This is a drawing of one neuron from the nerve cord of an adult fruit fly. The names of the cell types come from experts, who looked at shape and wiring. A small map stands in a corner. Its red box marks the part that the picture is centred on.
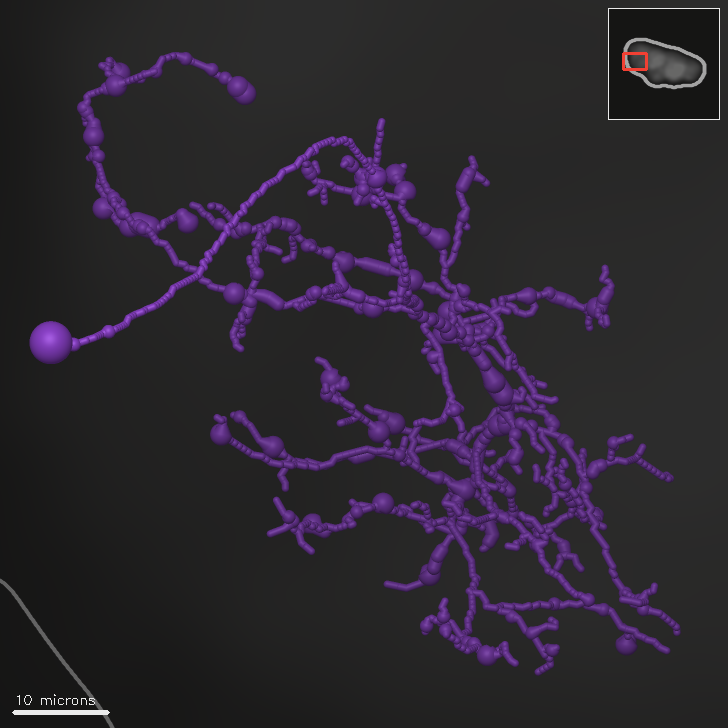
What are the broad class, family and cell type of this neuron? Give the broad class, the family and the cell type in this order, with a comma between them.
nerve-cord intrinsic neuron, hemilineage 20A.22A, IN20A.22A047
